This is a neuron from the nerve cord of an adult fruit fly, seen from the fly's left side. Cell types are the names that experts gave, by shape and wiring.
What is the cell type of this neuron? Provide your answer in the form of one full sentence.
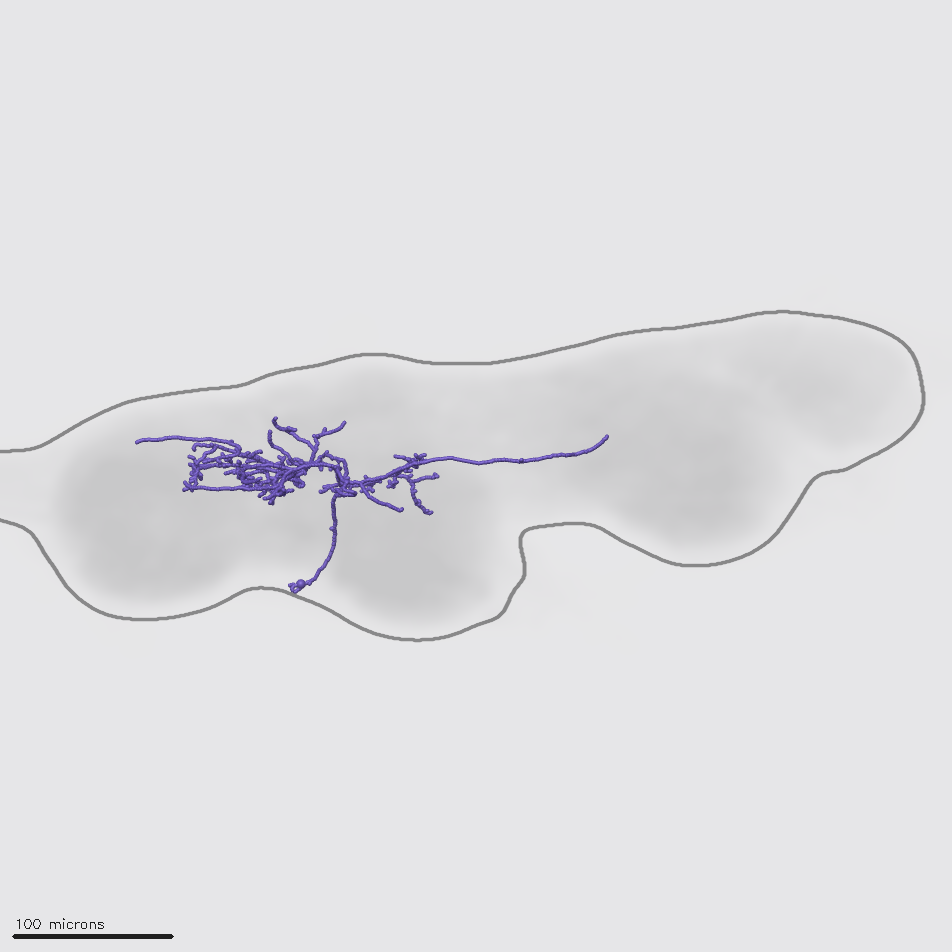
This neuron carries the cell type designation IN07B054.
